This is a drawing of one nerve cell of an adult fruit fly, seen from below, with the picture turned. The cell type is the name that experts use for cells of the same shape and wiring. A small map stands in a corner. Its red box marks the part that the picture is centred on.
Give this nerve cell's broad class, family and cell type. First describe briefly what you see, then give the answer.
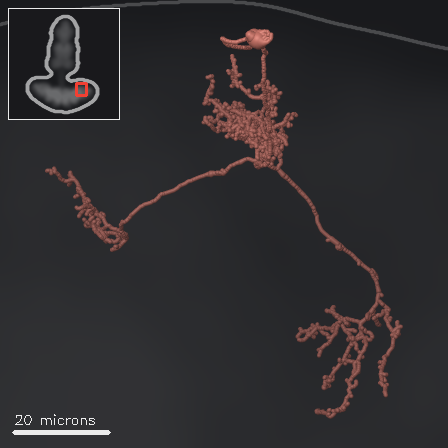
It is in the brain and does not reach the nerve cord. By the scale bar it is about 80 microns tall in this view. This is an optic-lobe intrinsic neuron. The family is Y. The cell type is Y13.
